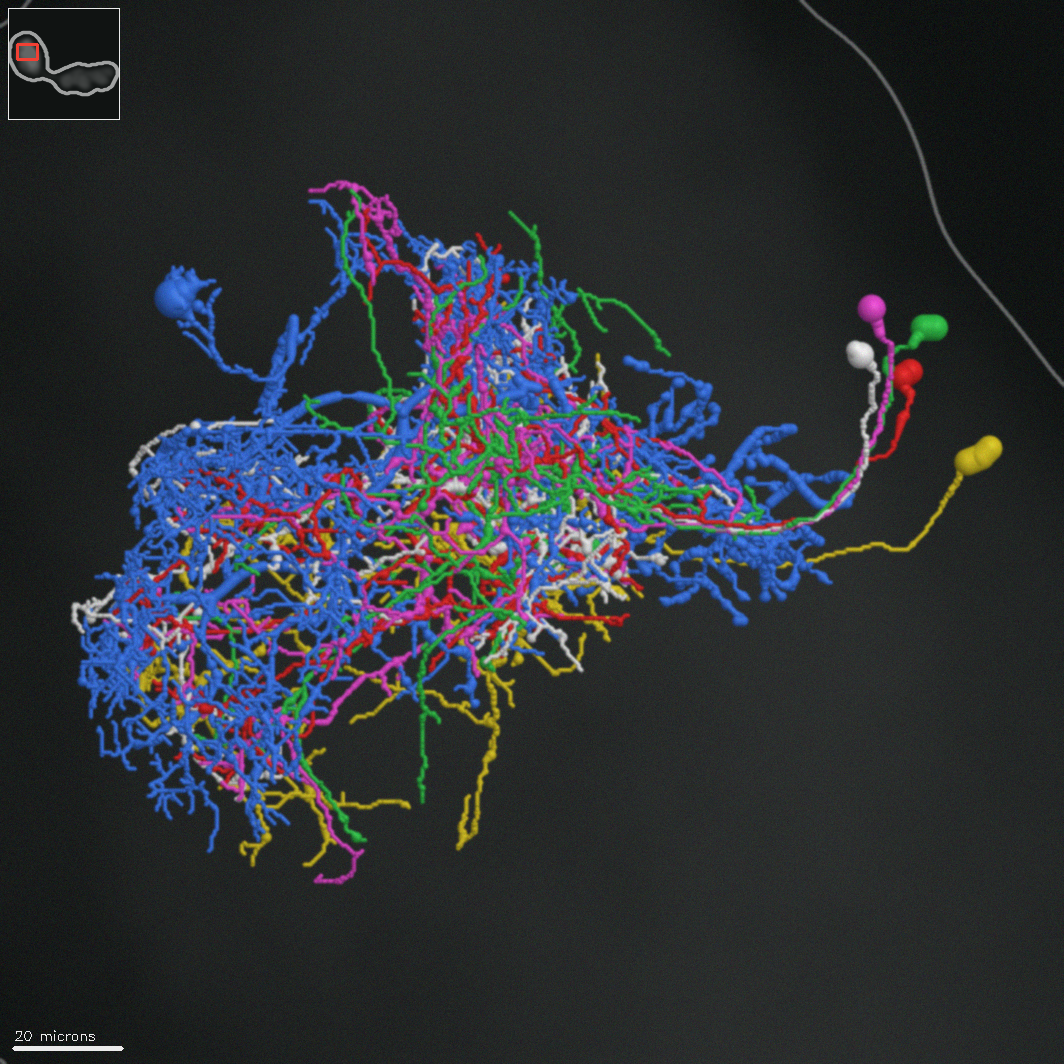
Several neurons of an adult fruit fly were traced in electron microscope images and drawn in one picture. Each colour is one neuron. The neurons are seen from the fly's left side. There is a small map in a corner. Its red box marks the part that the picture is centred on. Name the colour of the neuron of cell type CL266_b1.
magenta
